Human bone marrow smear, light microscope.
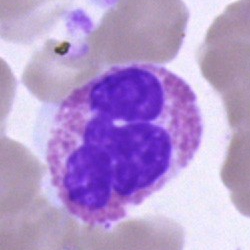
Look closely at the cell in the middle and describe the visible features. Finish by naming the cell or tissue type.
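Outline round and smooth. Chromatin dark purple, coarsely condensed. No nucleoli visible. Moderate rim of pinkish cytoplasm around the nucleus. Name: eosinophil.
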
